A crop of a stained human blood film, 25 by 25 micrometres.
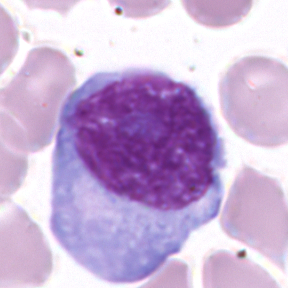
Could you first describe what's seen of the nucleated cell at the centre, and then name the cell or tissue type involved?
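First, position of the nucleus: it lies in the upper part of the cell, with most of the cytoplasm below. Second, spread of cytoplasm: a broad band beneath the nucleus, only a thin rim above. Third, granules: the cytoplasm holds no distinct coarse ones. Fourth, surroundings: red cells on all sides, and no other nucleated cell in view. Conclusion: a plasma cell.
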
